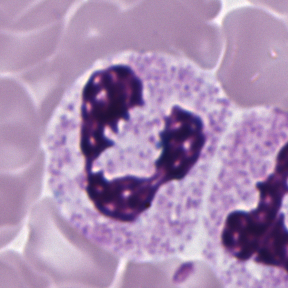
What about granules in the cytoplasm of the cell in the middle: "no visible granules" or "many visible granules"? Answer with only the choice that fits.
Many visible granules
